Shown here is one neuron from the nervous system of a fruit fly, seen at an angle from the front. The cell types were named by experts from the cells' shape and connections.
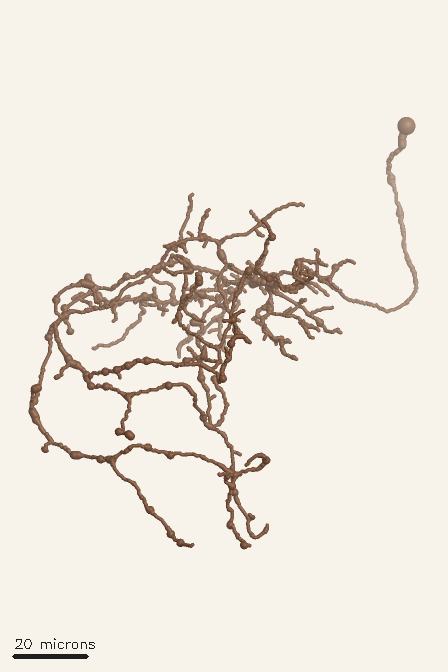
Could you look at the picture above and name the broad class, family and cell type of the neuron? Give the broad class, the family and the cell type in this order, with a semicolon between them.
central-brain intrinsic neuron; hemilineage VLPp&l1_anterior; CB2396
